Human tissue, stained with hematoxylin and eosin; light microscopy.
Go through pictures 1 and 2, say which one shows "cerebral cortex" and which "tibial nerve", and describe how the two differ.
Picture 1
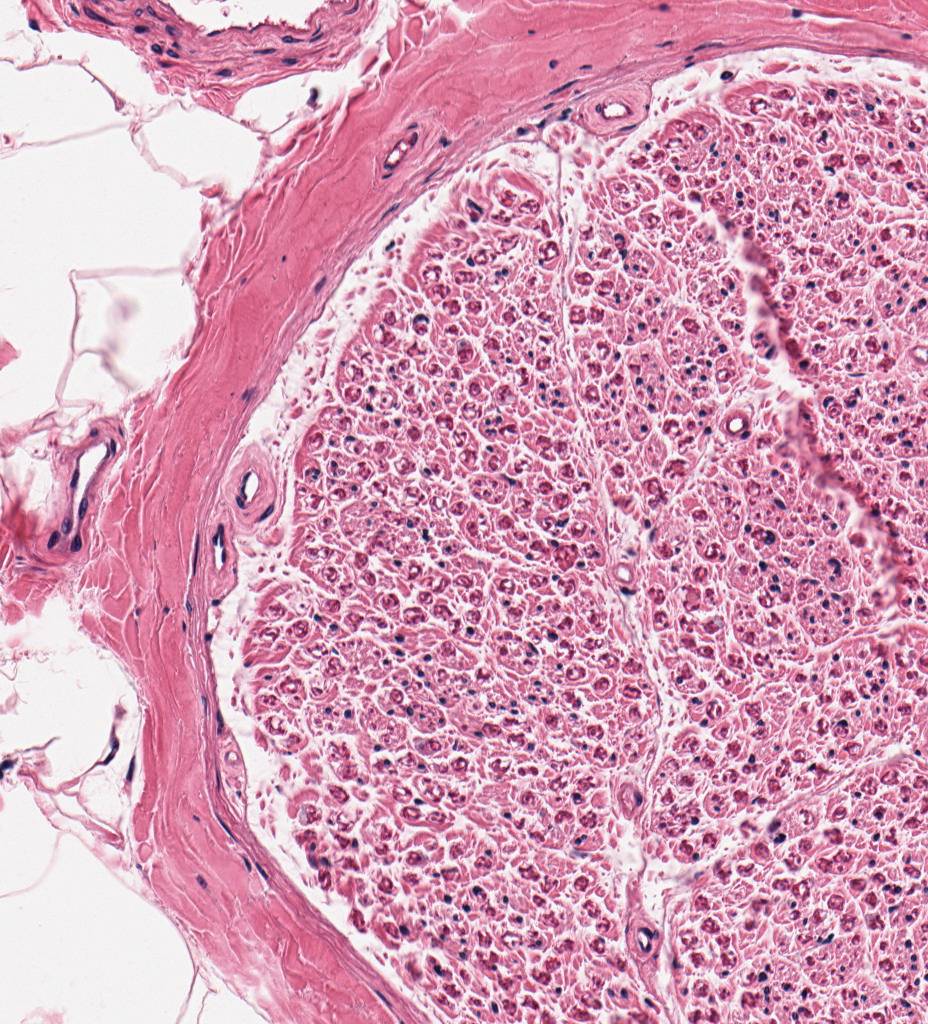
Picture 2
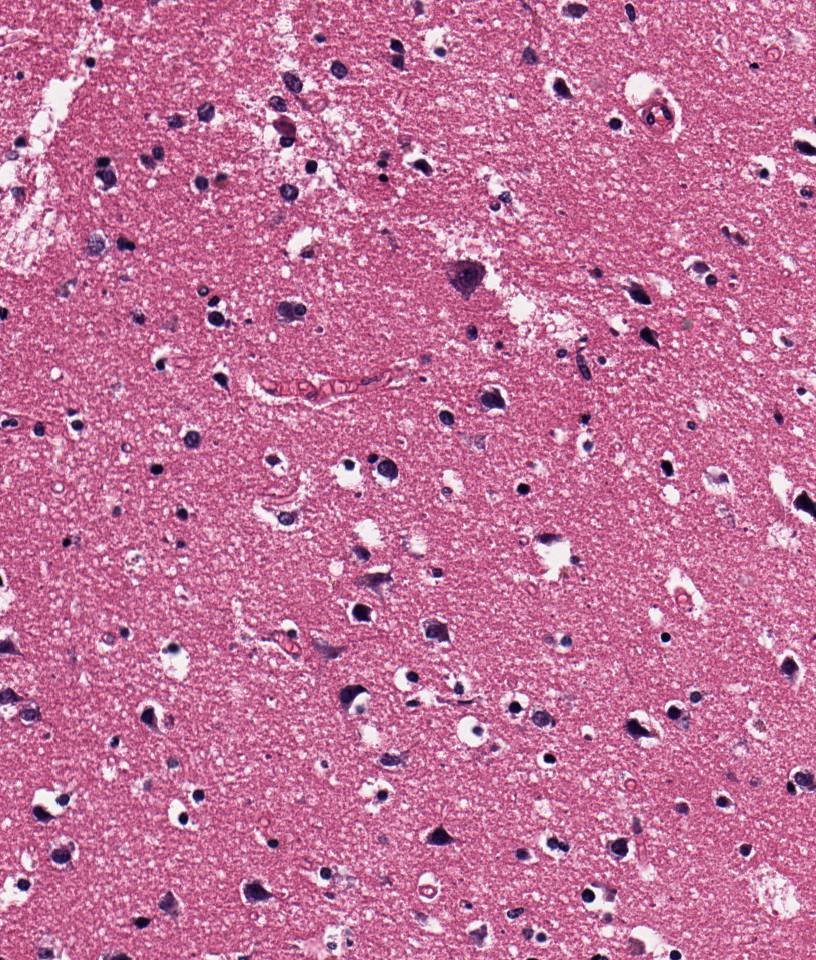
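Take picture 1 first: it is the tibial nerve, and picture 2 is cerebral cortex. In picture 1, a large rounded bundle of nerve fibres fills the right two-thirds, wrapped on its left by a curved band of dense pink collagen. The fibres are cut across, so each one is a small round profile: a pink central axon inside a pale clear ring. Thin pale septa run roughly top to bottom, dividing the bundle into compartments. Small dark-blue nuclei lie sparsely and fairly evenly among the fibres. Now compare picture 2, where the whole field is fine granular pink neuropil, with no epithelium, glands or lobules. Its small round dark nuclei are scattered singly and fairly evenly, and many sit within clear halos. A thin-walled capillary with red cells also runs horizontally just left of centre.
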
